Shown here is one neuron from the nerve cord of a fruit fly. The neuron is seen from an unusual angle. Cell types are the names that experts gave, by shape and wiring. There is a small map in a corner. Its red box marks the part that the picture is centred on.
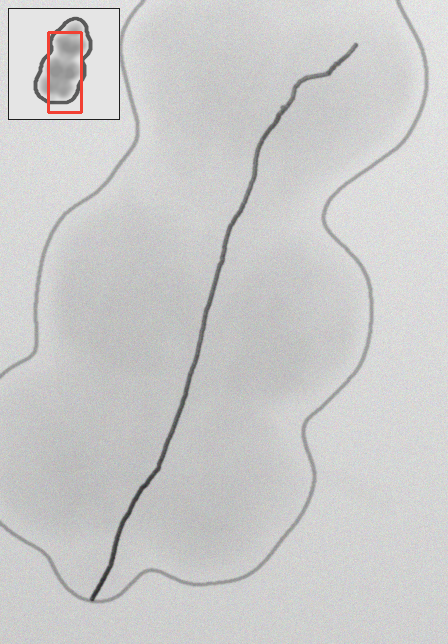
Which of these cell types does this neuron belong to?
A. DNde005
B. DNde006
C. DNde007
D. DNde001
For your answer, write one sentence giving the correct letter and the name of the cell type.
The neuron is identified as DNde007, the cell type in option C.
